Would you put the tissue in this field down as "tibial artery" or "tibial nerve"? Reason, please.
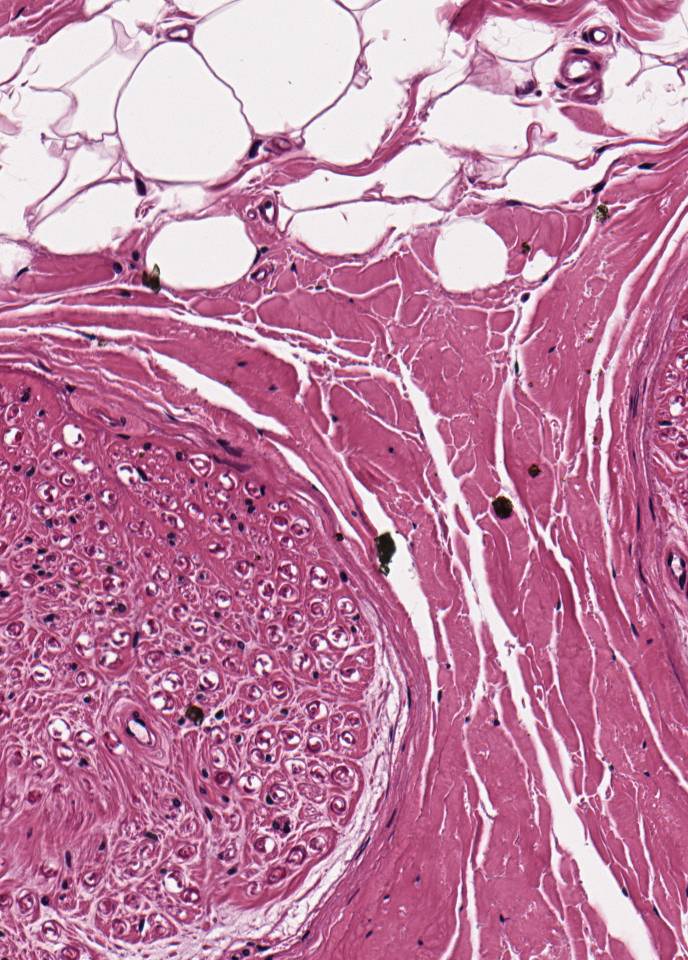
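Tibial nerve. At lower left, a large rounded bundle is packed with small round fibre profiles cut across, each a central pink dot in a clear halo.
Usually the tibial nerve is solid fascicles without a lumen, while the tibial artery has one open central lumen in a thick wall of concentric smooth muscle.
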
